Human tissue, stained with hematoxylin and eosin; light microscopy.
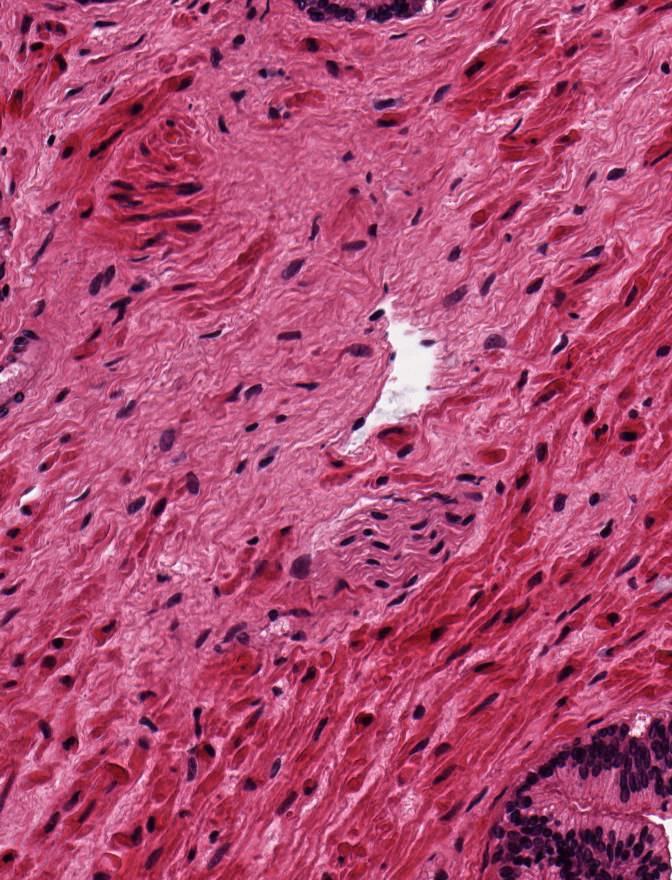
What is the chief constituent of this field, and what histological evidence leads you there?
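Look here and you'll find fibromuscular stroma. Smooth muscle bundles interlace in several directions, their cells holding elongated, blunt-ended, dark nuclei in deeply eosinophilic cytoplasm.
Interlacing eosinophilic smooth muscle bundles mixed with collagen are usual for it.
See the paler pink, wavy collagenous stroma between the bundles?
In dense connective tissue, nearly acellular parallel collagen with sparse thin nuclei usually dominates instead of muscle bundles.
There's also a small, irregular, empty white space near the centre.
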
